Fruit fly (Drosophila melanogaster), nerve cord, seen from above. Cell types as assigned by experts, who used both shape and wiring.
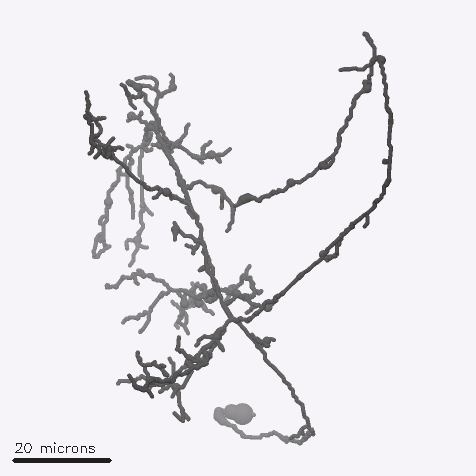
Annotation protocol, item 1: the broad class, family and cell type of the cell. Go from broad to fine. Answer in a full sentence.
A nerve-cord intrinsic neuron of hemilineage 04B, type IN04B115.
